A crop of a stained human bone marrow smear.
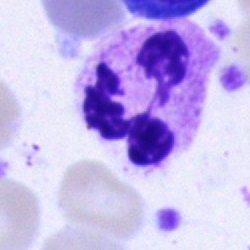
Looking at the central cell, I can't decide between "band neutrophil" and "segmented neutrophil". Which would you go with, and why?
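This is a segmented neutrophil. Its nucleus is in lobes, and no nucleolus can be seen in any of them.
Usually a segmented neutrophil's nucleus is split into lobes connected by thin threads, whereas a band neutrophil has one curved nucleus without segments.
The chromatin is dark purple and coarsely clumped. Abundant, pale pinkish-lilac cytoplasm has fine small violet granules scattered through it.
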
